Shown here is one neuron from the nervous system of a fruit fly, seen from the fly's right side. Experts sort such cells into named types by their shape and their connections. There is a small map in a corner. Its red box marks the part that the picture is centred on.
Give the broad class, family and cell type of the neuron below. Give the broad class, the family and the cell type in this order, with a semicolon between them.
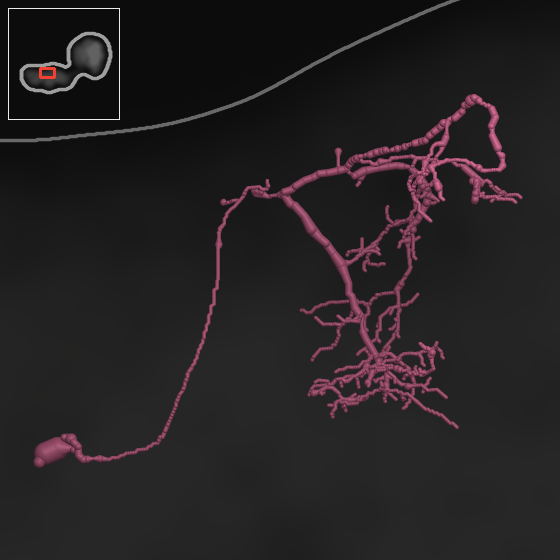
nerve-cord intrinsic neuron; hemilineage 03B; IN03B066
